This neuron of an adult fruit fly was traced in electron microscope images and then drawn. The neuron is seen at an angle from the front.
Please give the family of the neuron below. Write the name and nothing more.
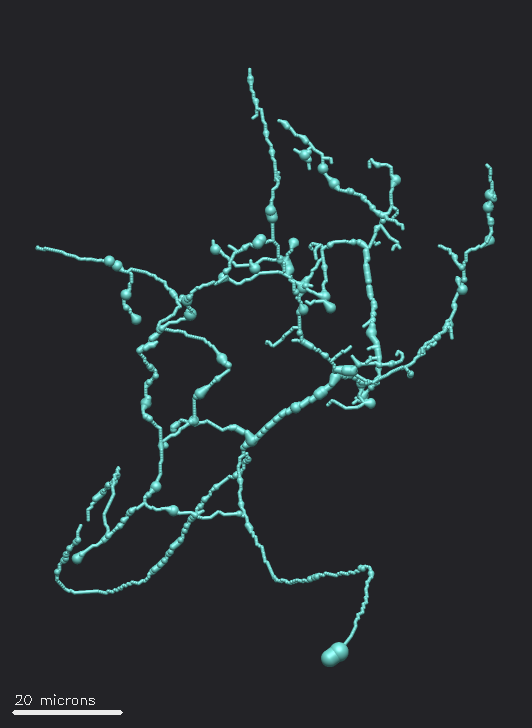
hemilineage VLPl2_posterior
